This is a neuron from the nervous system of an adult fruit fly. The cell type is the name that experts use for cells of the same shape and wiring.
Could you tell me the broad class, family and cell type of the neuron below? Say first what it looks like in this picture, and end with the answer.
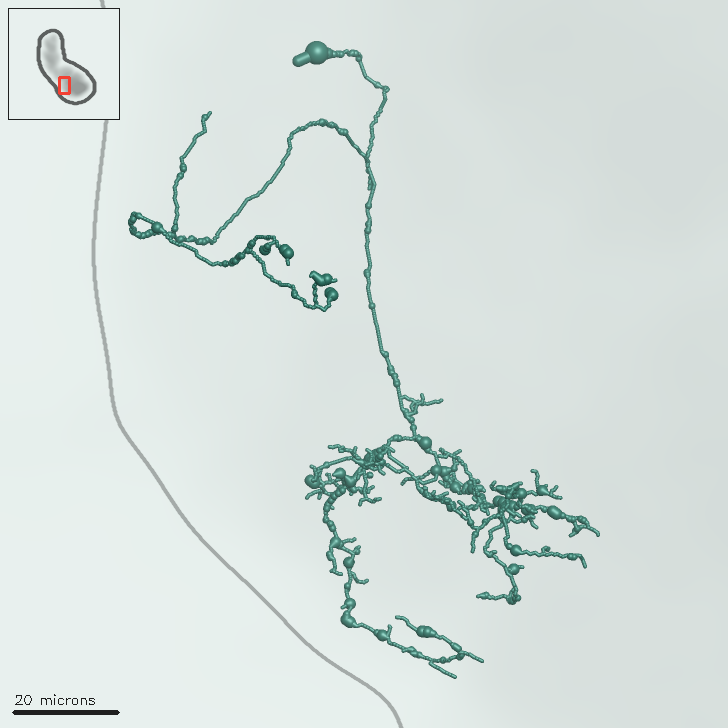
The cell body can be seen at the top of the picture. From top to bottom in the picture it spans about 120 microns. Dozens of branch ends can be seen. This is a central-brain intrinsic neuron. Its family is hemilineage LB23. Its cell type is GNG380.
